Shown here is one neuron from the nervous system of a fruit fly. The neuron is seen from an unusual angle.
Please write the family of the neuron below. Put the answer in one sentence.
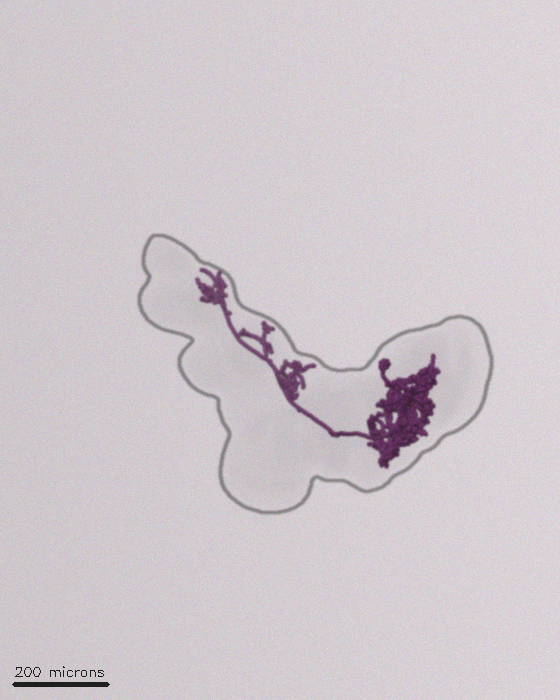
The family is pIP.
